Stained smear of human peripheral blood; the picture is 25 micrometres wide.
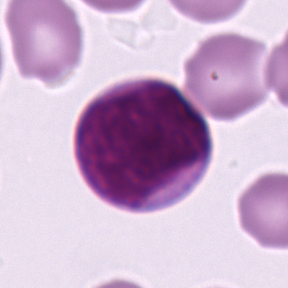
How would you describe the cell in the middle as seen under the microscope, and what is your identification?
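The cell is about 12 micrometres across, with a round nucleus about 11 micrometres across that fills about 80% of the cell's area and sits off-centre toward the upper left. Its chromatin is dark purple and coarsely mottled rather than smooth. The cytoplasm, a pale lilac much lighter than the nucleus, shows mainly as a narrow crescent at the lower right. This is a myeloblast.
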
